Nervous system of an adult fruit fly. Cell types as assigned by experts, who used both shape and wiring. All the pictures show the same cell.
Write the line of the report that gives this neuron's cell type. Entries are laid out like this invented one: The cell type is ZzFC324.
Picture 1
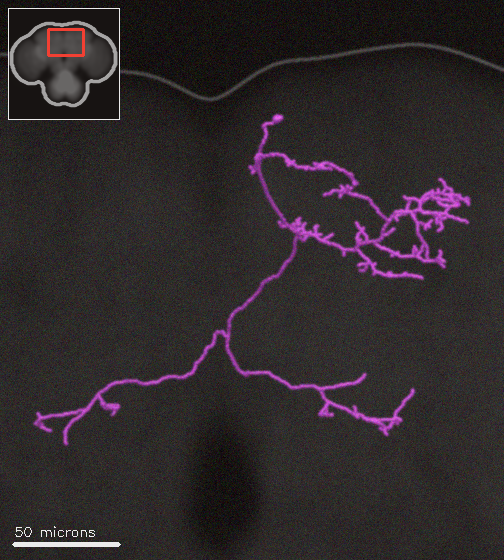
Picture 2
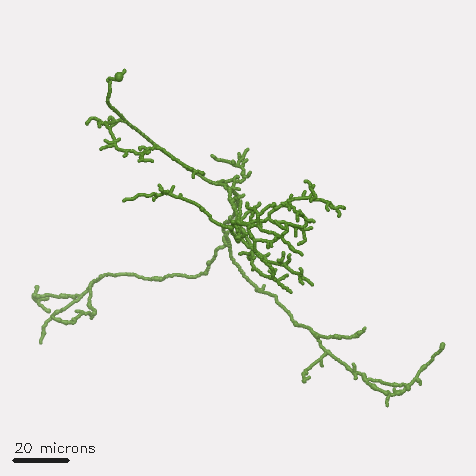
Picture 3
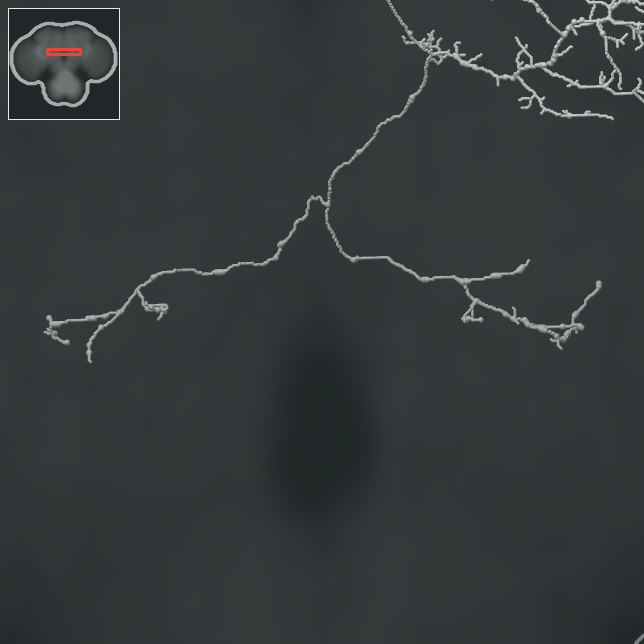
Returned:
The cell type is SIP020_c.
